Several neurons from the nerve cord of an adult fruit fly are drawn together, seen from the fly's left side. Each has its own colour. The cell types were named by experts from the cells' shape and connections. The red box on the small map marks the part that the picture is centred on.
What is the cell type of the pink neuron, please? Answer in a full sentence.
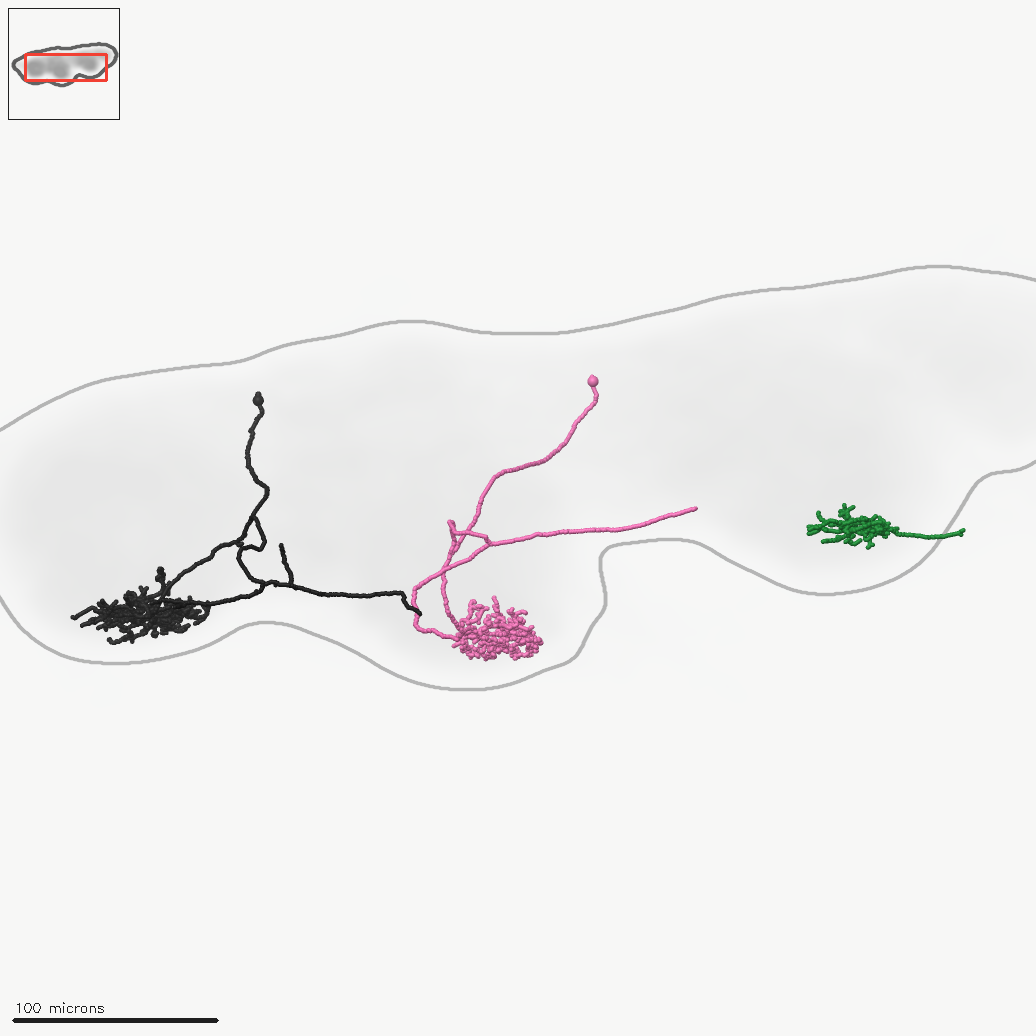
The cell type is IN23B081.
